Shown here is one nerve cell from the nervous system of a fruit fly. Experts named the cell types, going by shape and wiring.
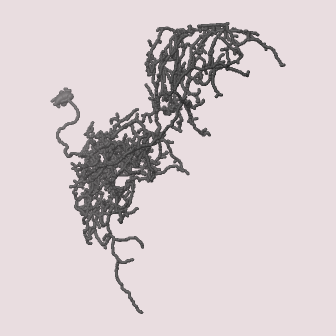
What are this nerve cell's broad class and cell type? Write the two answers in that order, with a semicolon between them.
central-brain intrinsic neuron; GNG037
